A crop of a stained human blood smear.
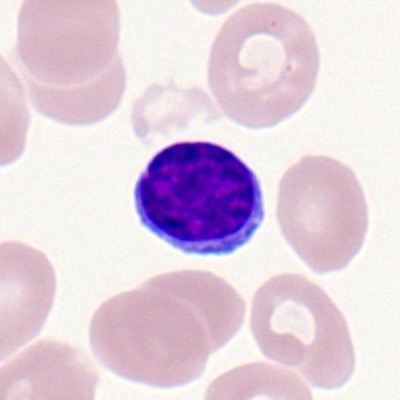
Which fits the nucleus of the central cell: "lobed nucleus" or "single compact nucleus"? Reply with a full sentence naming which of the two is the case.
Its nucleus forms a single compact mass of round, oval or kidney shape.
